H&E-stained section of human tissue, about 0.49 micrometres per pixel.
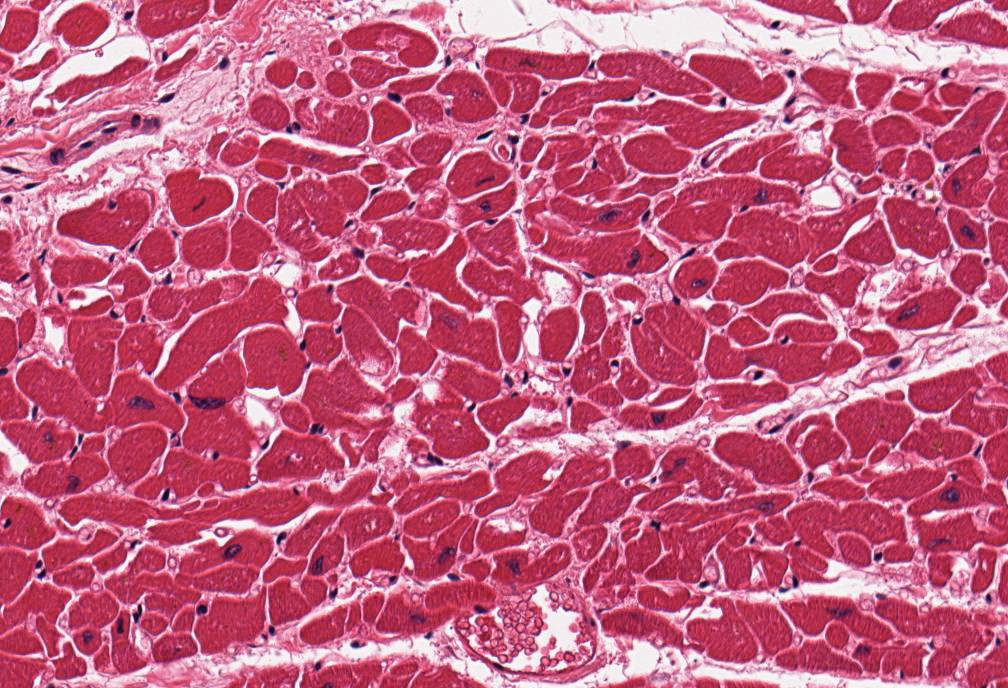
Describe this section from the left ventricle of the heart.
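First, the plane of cut: most muscle fibres are cut across or obliquely, giving rounded to irregular polygonal profiles. Second, nuclear position: where a muscle fibre shows a nucleus, it lies in the centre. Third, the cytoplasm: deeply and evenly eosinophilic. Fourth, the narrow spaces between fibres: these hold small dark elongated nuclei.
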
